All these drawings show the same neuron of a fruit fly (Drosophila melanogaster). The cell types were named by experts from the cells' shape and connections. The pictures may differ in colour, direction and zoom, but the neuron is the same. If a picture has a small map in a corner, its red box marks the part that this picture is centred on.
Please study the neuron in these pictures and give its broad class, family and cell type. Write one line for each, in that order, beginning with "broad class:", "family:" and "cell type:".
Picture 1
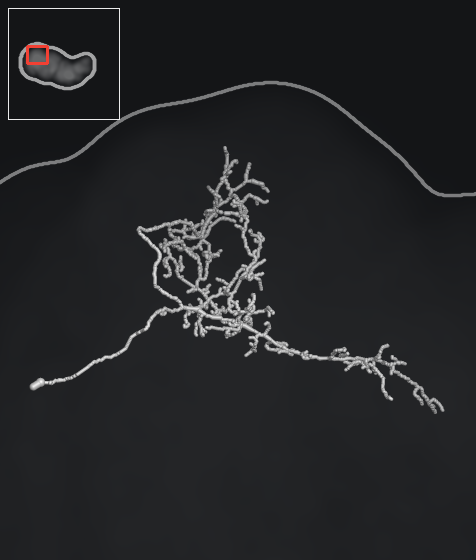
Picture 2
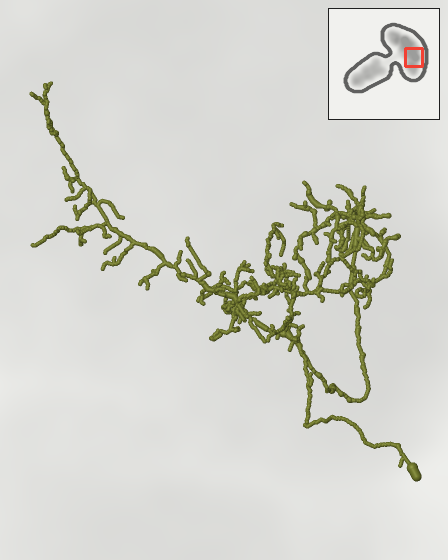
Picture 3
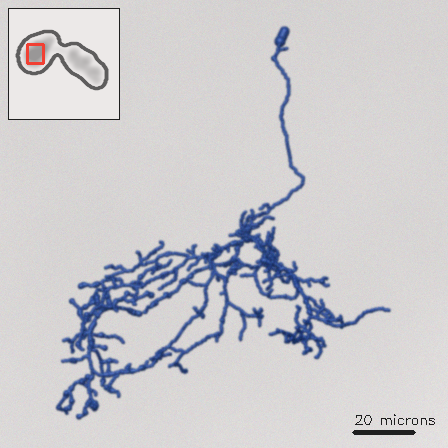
broad class: central-brain intrinsic neuron
family: hemilineage LHa2
cell type: SLP094_a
